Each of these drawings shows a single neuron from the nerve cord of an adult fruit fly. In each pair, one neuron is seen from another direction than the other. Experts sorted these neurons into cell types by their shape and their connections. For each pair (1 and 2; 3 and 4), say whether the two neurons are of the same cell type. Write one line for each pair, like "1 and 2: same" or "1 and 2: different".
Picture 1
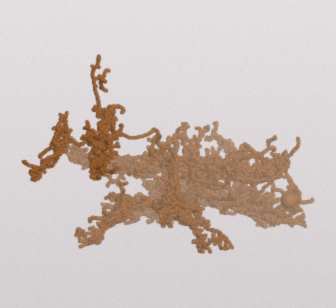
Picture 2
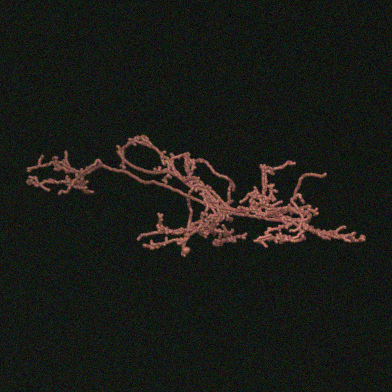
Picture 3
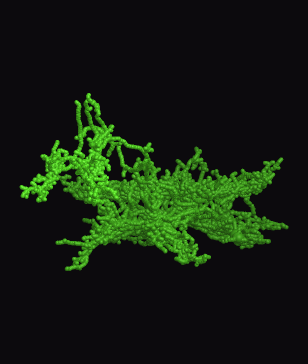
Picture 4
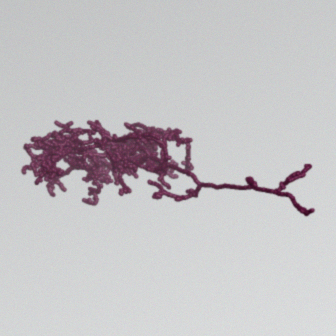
1 and 2: different
3 and 4: different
